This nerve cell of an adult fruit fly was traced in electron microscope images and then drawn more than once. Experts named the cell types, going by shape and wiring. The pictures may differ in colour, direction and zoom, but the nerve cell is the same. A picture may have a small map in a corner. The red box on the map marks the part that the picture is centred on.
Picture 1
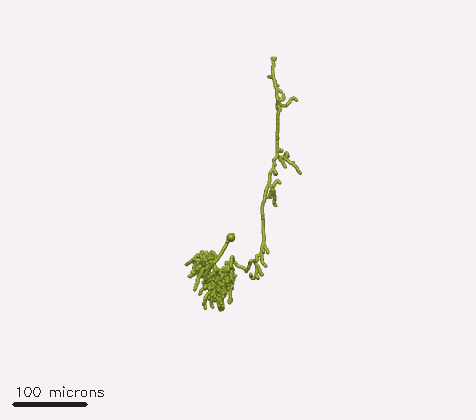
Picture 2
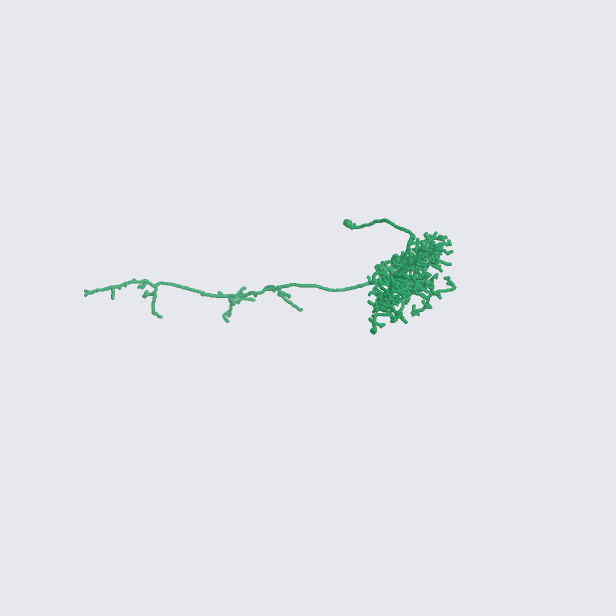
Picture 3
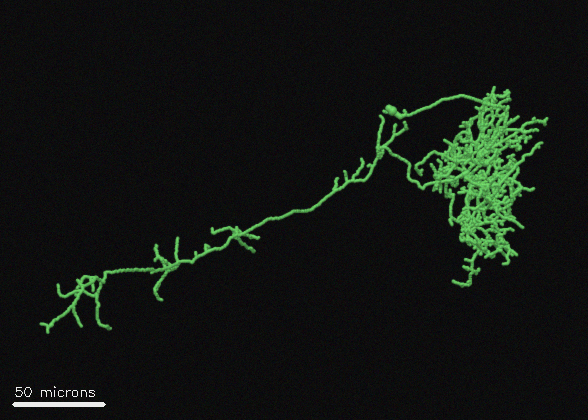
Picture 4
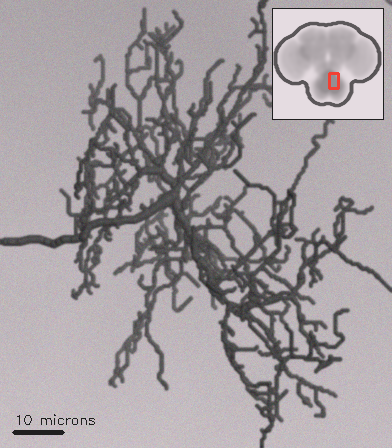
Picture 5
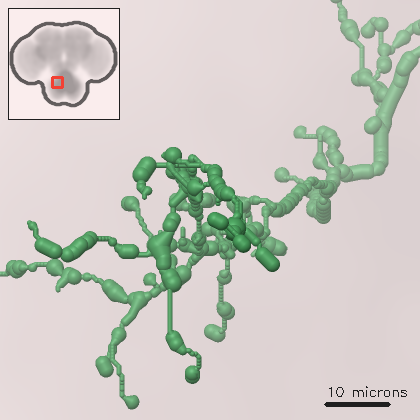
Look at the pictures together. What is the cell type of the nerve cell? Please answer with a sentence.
The cell type is INXXX104.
